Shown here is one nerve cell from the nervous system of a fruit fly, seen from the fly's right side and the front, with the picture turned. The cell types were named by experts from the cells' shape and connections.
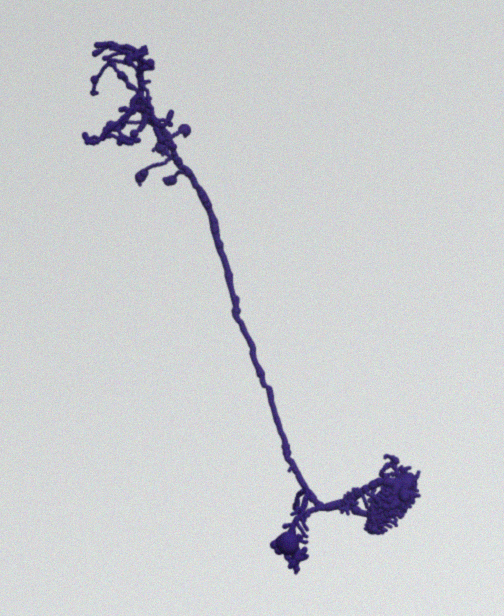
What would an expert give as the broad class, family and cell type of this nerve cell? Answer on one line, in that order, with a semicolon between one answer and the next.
central-brain intrinsic neuron; hemilineage ALl1_ventral; DM2_lPN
